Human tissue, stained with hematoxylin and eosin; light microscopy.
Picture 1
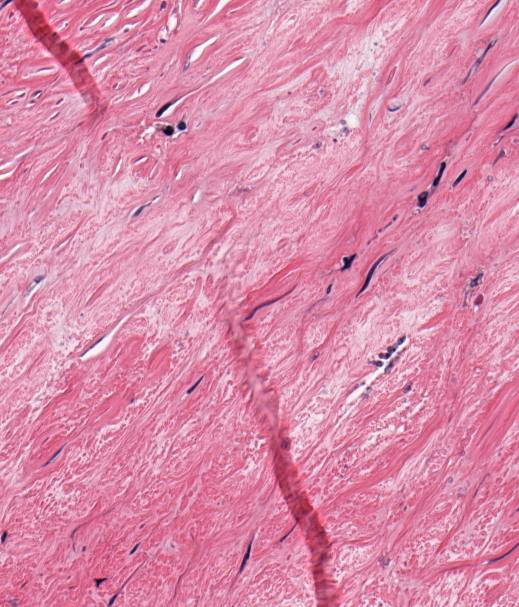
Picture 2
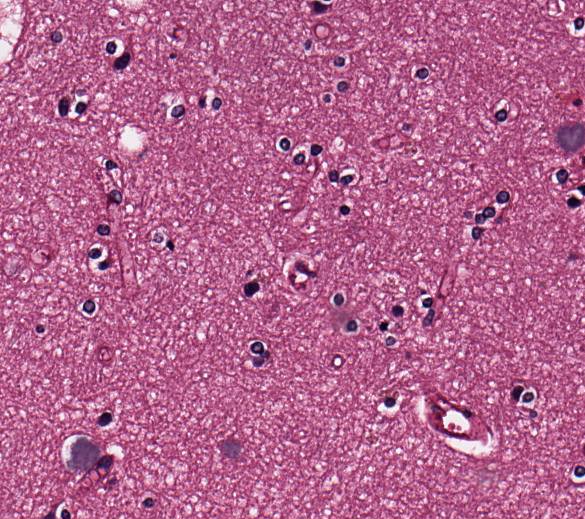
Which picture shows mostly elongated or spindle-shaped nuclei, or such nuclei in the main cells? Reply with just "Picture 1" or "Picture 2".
Picture 1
